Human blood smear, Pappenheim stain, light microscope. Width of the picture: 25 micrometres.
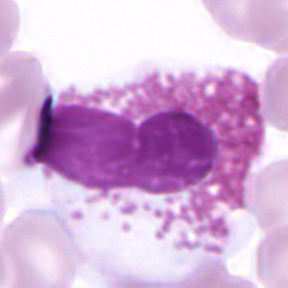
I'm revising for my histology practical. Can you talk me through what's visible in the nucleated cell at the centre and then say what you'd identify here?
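Nucleus with two lobes joined by a narrow notch. Lobes side by side, in a horizontal row across the cell. No nucleolus in either lobe. Cytoplasm below the nucleus pale, nearly colourless between scattered granules. Eosinophil.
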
